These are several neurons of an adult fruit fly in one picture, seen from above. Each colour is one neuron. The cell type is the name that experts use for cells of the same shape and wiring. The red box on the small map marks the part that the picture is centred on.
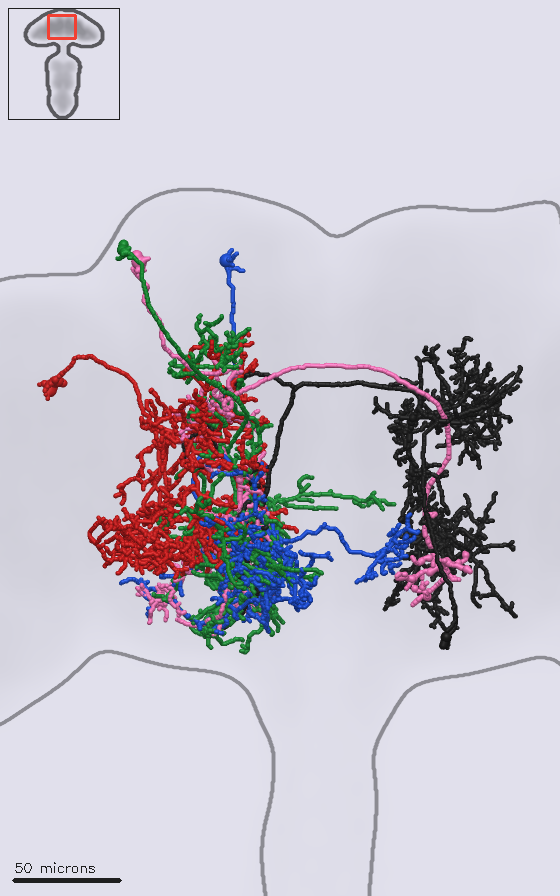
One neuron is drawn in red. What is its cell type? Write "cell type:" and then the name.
cell type: PLP060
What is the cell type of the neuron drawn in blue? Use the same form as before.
cell type: PS090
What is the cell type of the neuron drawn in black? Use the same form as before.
cell type: PS232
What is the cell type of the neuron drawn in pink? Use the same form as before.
cell type: PS080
